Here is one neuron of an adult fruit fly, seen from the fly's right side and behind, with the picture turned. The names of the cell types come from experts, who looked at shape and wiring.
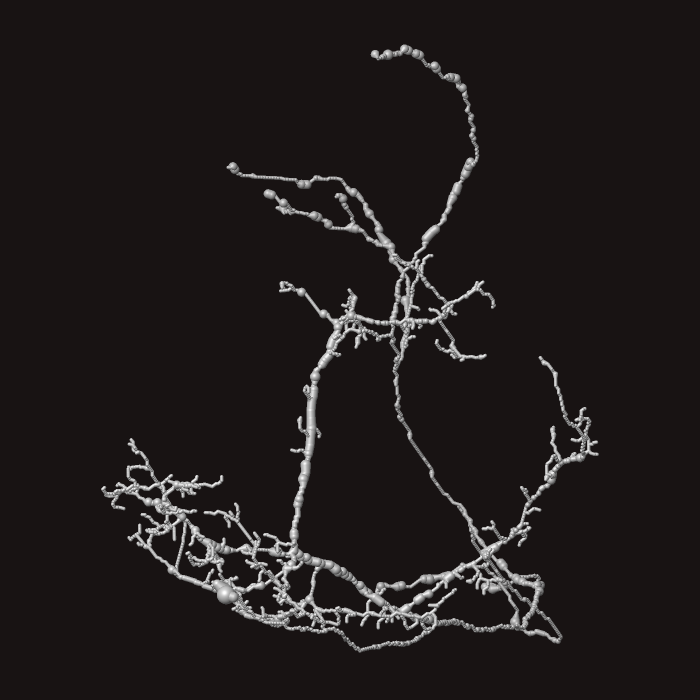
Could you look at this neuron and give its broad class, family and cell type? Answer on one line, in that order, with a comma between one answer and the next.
nerve-cord intrinsic neuron, hemilineage 08B, IN08B065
